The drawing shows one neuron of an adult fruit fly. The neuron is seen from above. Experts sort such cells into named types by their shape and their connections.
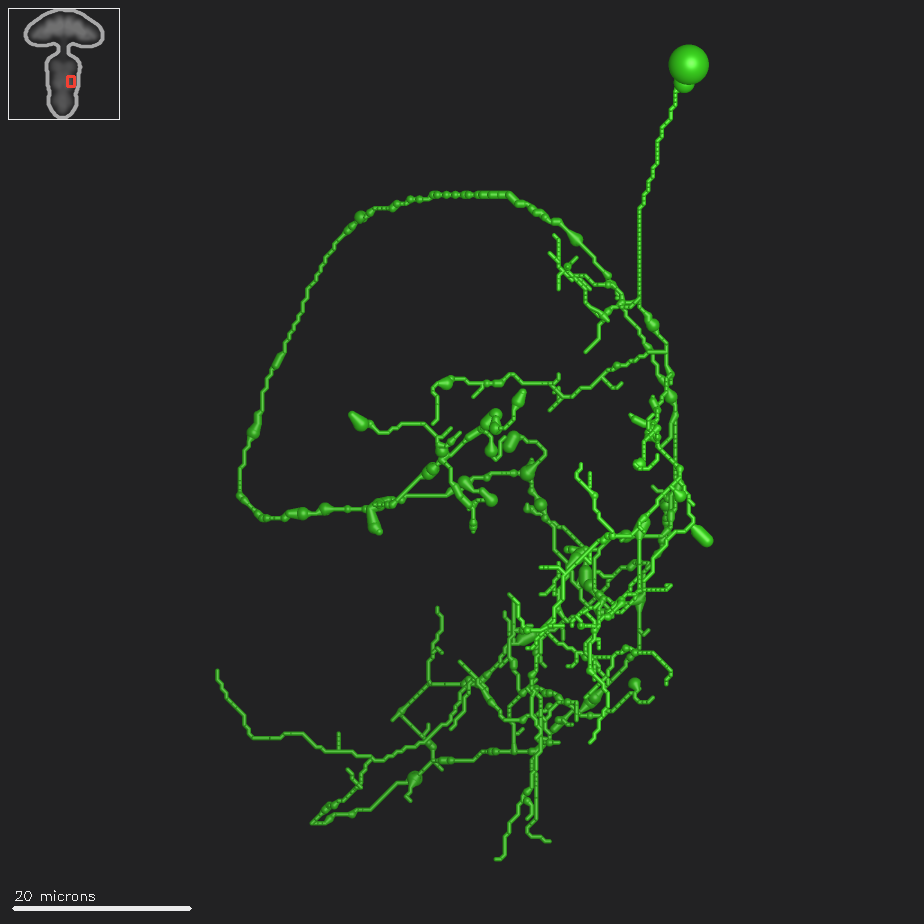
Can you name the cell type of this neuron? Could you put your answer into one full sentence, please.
The cell type carried by this neuron is IN09A079.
